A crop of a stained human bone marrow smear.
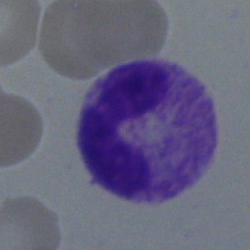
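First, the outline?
It is round and smooth.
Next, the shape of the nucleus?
It is curved into a C that opens towards the right, with no nucleoli visible.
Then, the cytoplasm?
A pale lilac area lies in the centre and right of the cell, within the curve of the nucleus.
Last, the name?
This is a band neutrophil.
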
